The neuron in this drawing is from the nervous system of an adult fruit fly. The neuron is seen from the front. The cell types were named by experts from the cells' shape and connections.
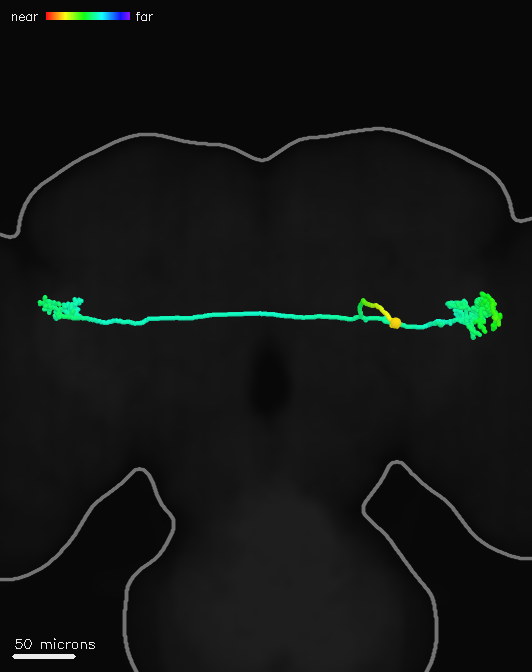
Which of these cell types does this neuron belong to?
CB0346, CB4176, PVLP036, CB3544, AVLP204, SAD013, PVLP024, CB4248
CB0346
